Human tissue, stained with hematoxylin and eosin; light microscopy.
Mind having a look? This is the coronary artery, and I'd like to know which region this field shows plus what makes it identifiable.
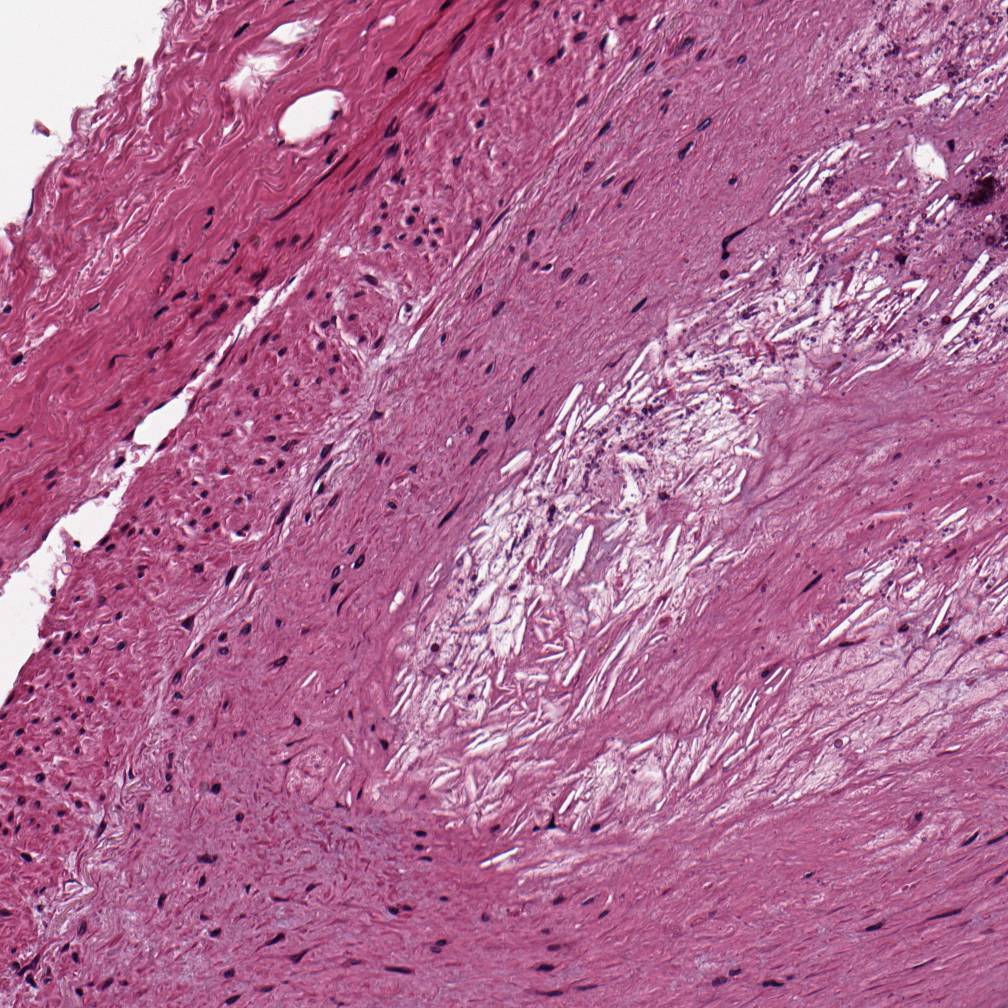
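What you see is the tunica intima. Empty needle-shaped clefts cluster in the centre and right, with fine dark purple granules scattered among them, densest towards the upper right. Notice that the tissue around the clefts holds fewer nuclei than a band along the left side.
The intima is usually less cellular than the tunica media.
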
